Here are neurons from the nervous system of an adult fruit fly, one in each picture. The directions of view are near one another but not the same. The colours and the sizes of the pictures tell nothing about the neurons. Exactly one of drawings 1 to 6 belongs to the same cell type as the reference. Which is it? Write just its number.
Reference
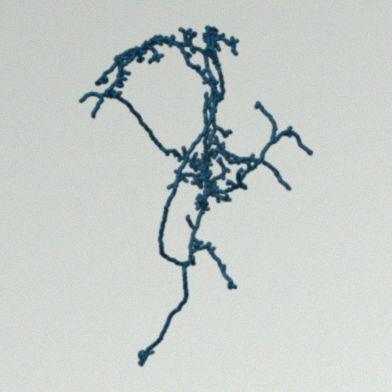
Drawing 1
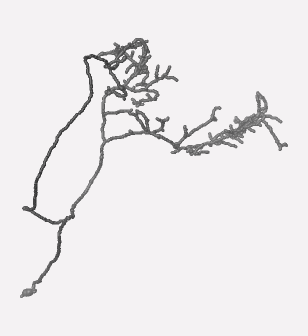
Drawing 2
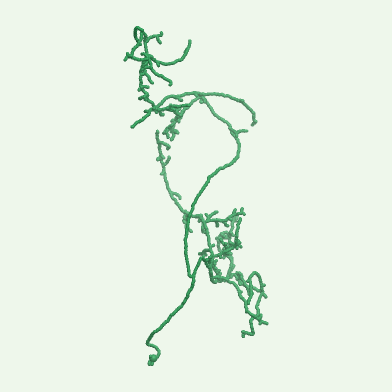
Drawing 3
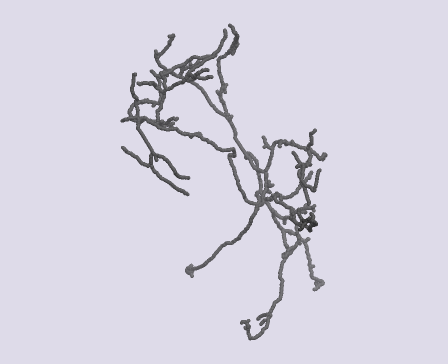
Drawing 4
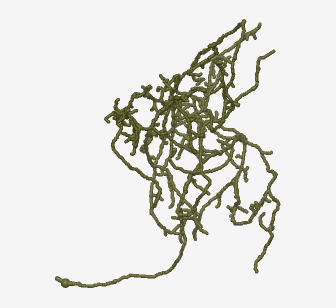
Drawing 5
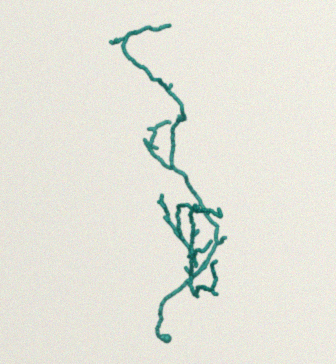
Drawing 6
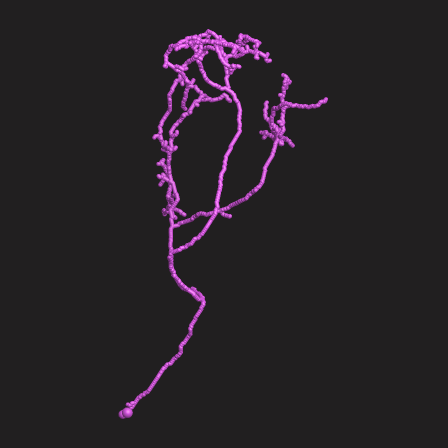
6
